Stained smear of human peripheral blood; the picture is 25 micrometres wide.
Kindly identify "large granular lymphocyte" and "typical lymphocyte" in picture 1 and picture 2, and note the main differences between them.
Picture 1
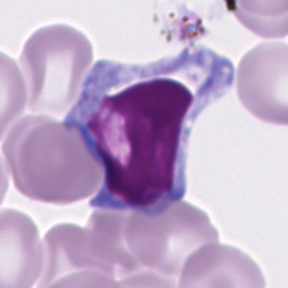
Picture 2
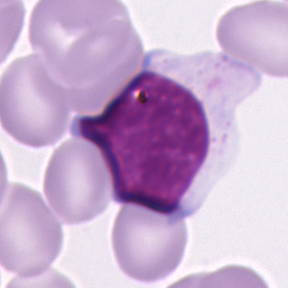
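Picture 1 shows a typical lymphocyte, and picture 2 shows a large granular lymphocyte. In picture 2, a few fine purplish granules are scattered in the cytoplasm.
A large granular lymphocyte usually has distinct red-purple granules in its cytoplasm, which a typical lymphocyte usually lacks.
The cytoplasm in picture 2 is very pale and only faintly bluish-grey, lying mostly to the right of the nucleus, which is about 12 micrometres across. In picture 1 the cytoplasm is pale blue, deeper blue along the outer edge than near the nucleus, and forms its widest rim above the nucleus. The chromatin in picture 1 is mostly dense and dark purple, with a paler patch on the left side of the nucleus. Both outlines are irregular: angular rather than round in picture 1, with angular corners at the upper right in picture 2.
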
